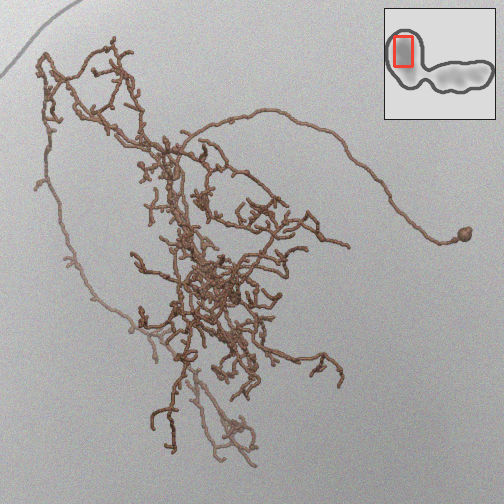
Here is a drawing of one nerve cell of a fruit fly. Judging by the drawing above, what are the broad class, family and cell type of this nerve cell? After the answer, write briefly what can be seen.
Its broad class is central-brain intrinsic neuron. The family is hemilineage DM4_dorsal. The cell type is pC1_13b. The cell body is on the right of the picture. As drawn here it is about as wide as it is tall.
